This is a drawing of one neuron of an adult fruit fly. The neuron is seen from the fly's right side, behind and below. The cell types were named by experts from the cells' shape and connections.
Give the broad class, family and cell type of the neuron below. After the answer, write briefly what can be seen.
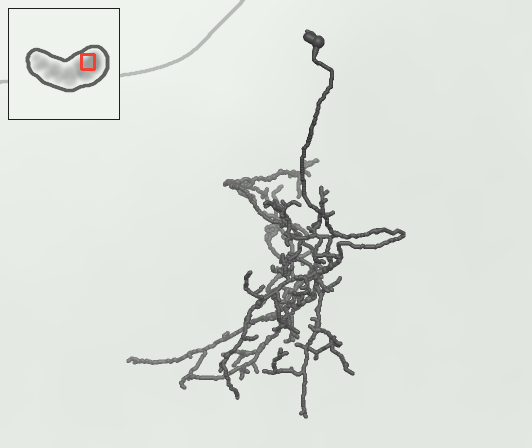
Its broad class is central-brain intrinsic neuron. Its family is hemilineage VLPp&l1_anterior. It is of cell type CL128_b. The cell body can be seen at the top of the picture. The picture shows dozens of branch ends.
